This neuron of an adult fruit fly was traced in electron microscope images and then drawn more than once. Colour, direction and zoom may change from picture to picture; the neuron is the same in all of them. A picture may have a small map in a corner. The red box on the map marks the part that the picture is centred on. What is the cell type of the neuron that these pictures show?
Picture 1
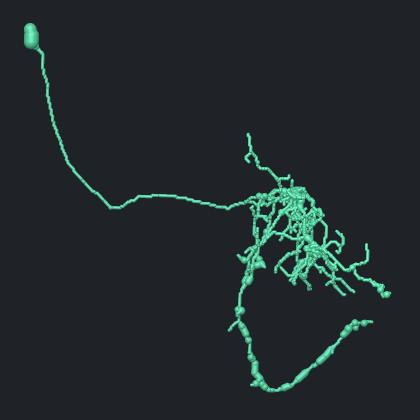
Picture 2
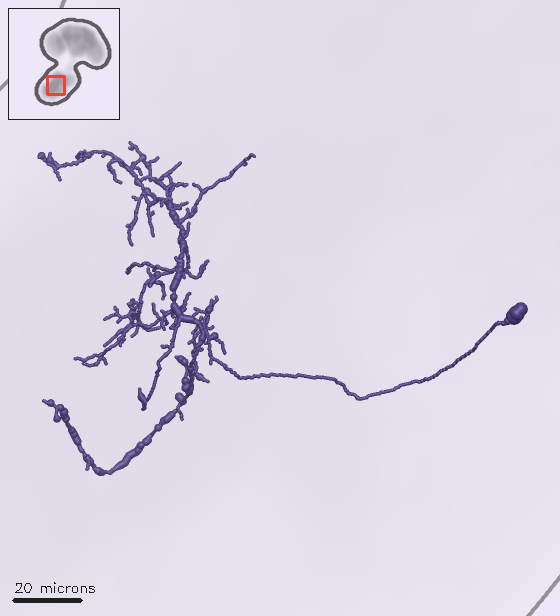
IN14A043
